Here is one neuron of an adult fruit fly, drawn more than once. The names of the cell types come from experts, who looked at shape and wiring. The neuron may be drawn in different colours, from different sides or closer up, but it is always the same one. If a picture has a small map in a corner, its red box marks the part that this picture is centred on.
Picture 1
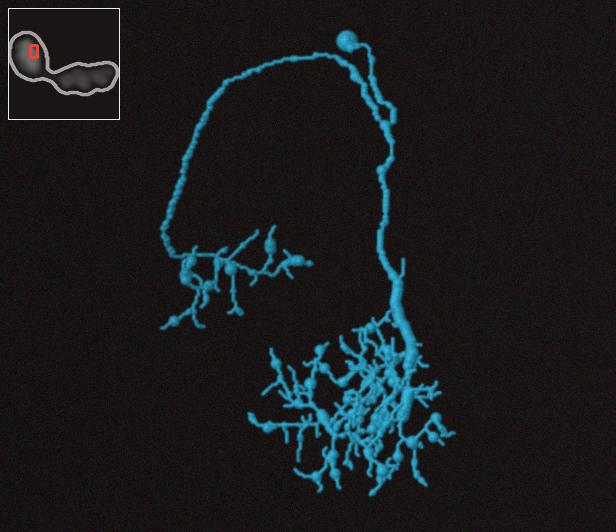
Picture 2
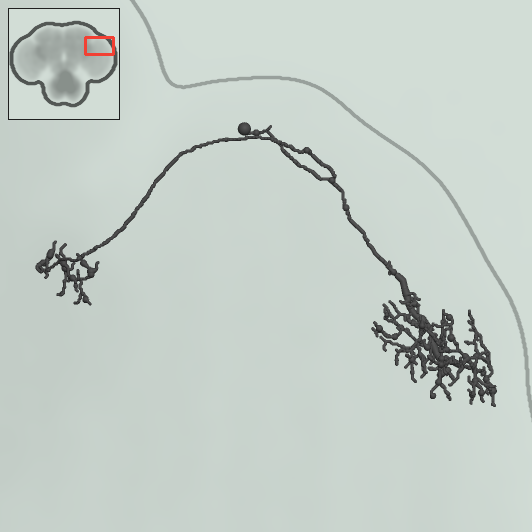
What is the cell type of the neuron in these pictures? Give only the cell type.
MeLo3b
